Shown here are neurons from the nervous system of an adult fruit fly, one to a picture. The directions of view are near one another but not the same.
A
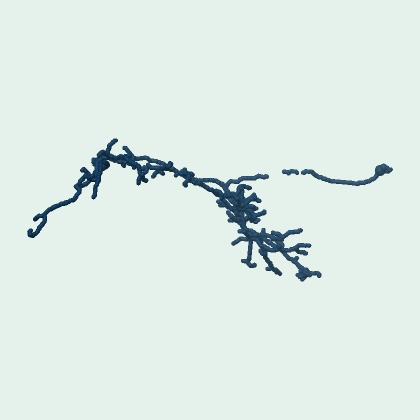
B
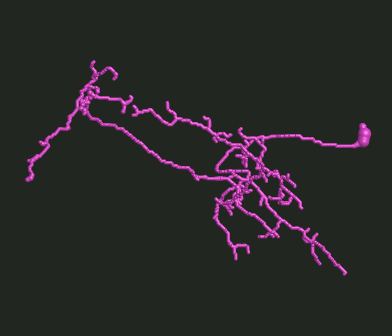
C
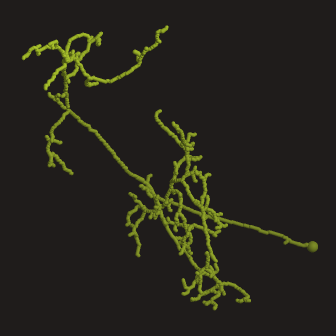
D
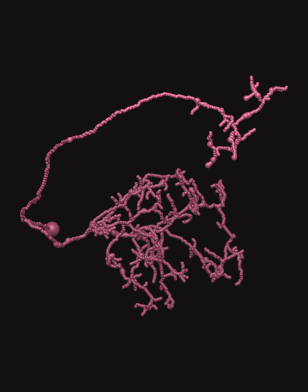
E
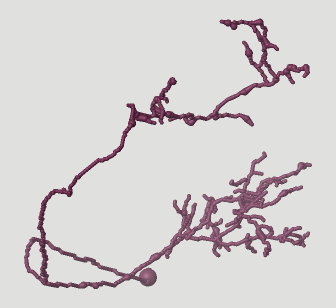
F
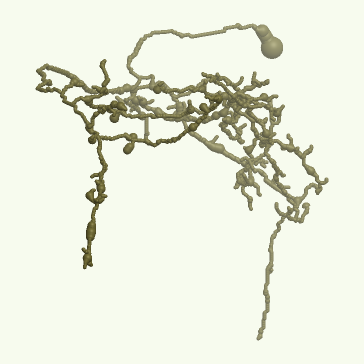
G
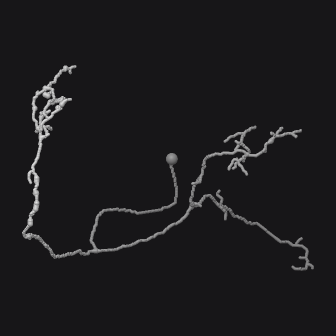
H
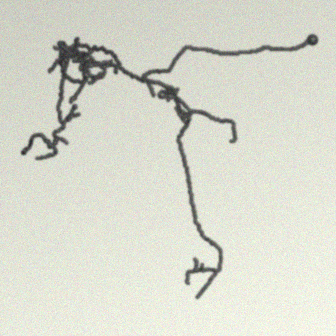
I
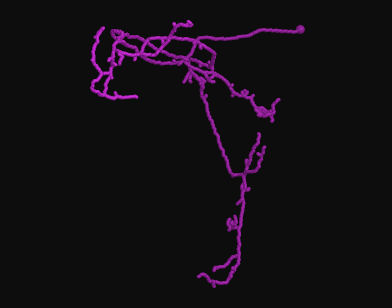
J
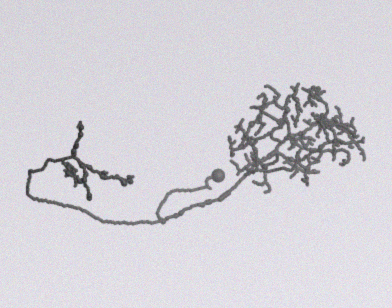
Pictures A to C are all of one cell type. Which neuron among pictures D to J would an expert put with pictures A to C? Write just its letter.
F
